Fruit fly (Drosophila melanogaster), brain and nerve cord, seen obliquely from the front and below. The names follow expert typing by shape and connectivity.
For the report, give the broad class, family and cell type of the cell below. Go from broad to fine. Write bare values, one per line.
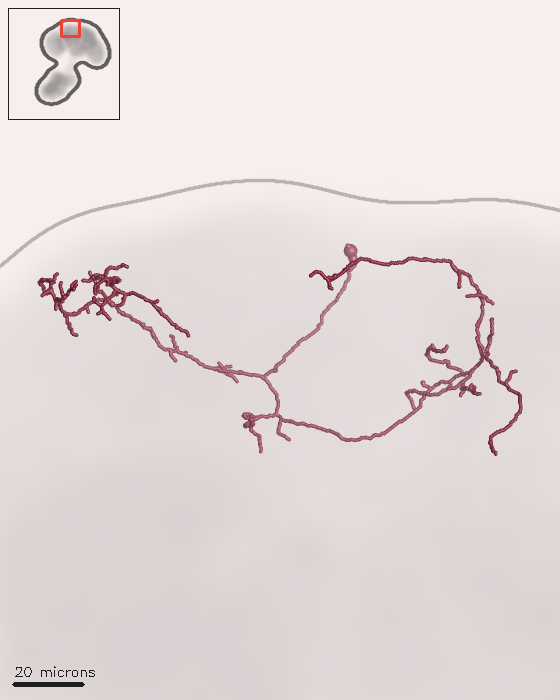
central-brain intrinsic neuron
hemilineage SMPpd1
CB1627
